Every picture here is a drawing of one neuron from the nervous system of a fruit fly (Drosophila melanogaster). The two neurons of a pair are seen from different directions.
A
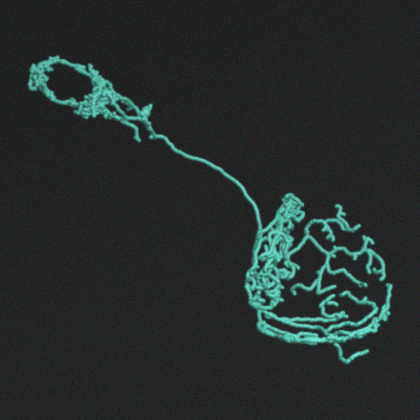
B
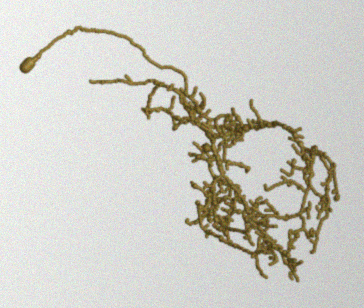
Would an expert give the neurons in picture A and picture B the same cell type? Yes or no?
no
